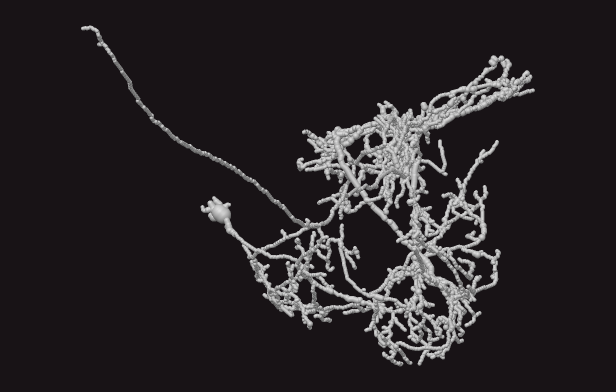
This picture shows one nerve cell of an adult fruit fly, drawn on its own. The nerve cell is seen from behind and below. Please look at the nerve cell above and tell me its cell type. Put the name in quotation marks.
"GNG316"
